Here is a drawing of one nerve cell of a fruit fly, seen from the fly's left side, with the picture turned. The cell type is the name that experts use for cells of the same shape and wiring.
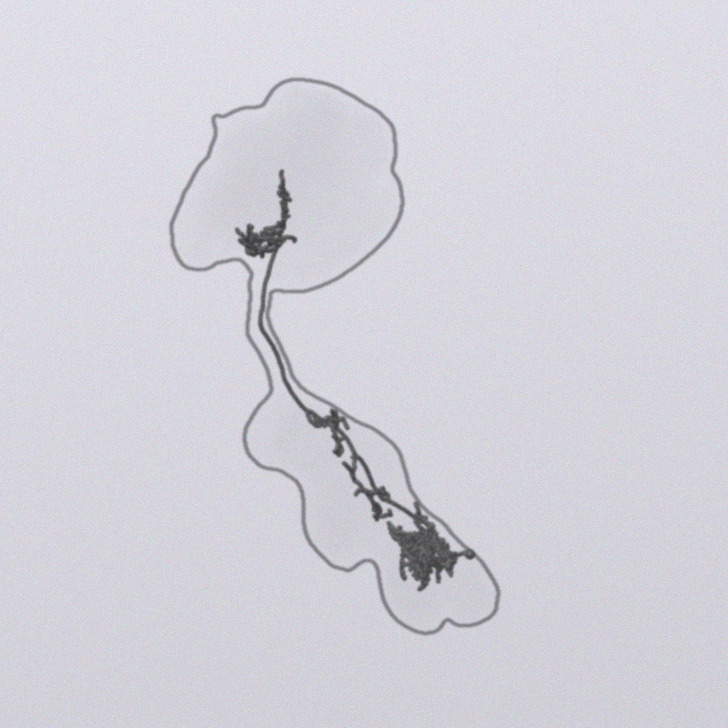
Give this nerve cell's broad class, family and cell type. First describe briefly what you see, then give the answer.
In this view it is taller than it is wide. It is an ascending neuron. The family is hemilineage 12A. It is of cell type AN12A003.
